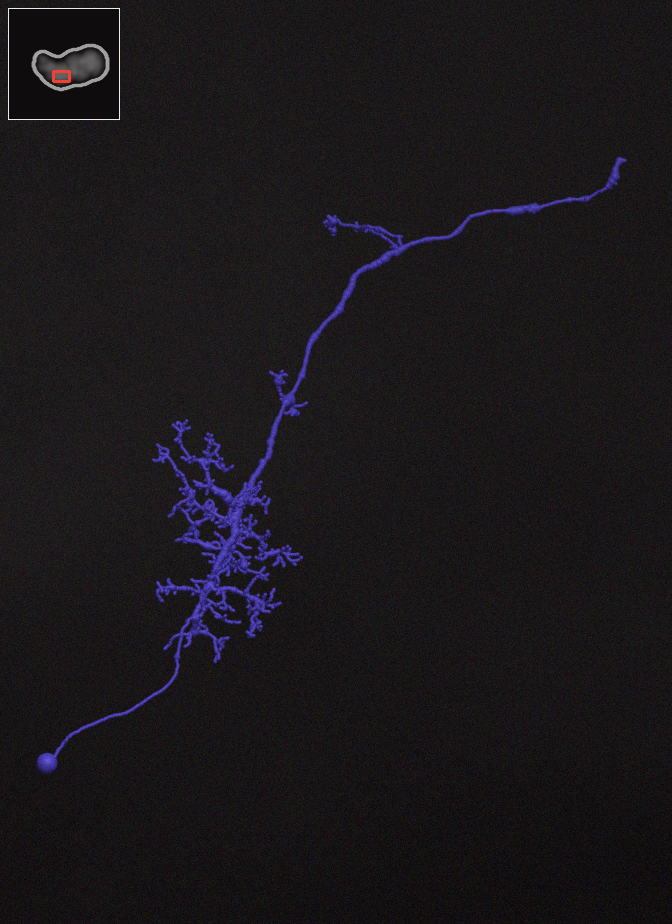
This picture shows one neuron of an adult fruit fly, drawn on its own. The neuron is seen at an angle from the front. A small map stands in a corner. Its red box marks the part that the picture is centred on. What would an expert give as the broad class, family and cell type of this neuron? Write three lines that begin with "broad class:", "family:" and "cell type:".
broad class: optic-lobe intrinsic neuron
family: TmY
cell type: TmY3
